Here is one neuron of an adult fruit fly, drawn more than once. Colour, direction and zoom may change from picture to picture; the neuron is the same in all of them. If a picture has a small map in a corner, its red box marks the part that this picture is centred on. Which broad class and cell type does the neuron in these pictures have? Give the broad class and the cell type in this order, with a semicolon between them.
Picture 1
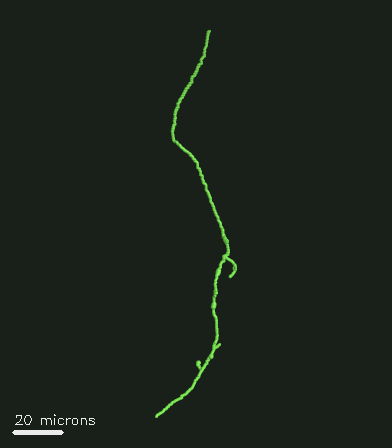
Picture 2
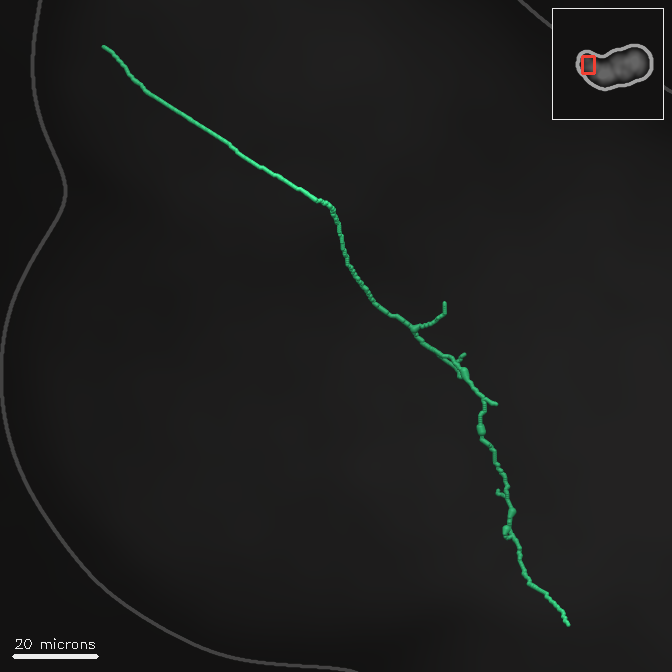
sensory neuron entering the nerve cord; SNxx22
